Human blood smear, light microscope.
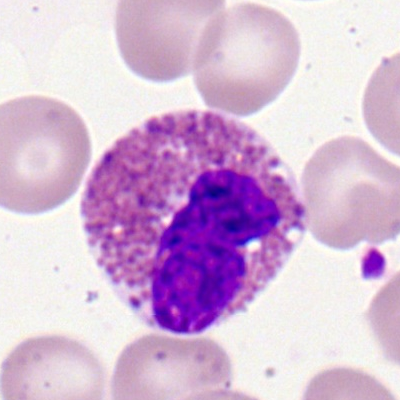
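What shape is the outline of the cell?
Round, with a smooth edge.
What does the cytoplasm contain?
It is packed with many coarse reddish-pink granules.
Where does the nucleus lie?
Off-centre, toward the lower right of the cell.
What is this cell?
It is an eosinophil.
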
